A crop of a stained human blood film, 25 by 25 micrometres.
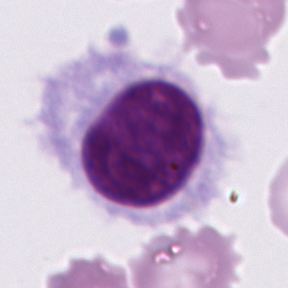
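Hairy cell; stained human peripheral blood smear, light microscopy. The nucleus, about 11 by 9 micrometres, lies off-centre, leaving a wider rim of cytoplasm on the left than on the right. Its chromatin is fairly even and finely textured, without coarse dark clumps. The cytoplasm is pale greyish-blue and shows no distinct granules.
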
